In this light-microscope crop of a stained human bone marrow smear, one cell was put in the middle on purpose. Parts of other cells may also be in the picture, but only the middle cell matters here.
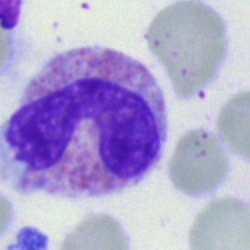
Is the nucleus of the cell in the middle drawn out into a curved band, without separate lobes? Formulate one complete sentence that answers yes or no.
Yes, in this cell the nucleus is a bent band with no separate lobes.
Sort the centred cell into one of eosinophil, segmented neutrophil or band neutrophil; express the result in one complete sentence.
The cell at the middle of the frame should be recorded as an eosinophil.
